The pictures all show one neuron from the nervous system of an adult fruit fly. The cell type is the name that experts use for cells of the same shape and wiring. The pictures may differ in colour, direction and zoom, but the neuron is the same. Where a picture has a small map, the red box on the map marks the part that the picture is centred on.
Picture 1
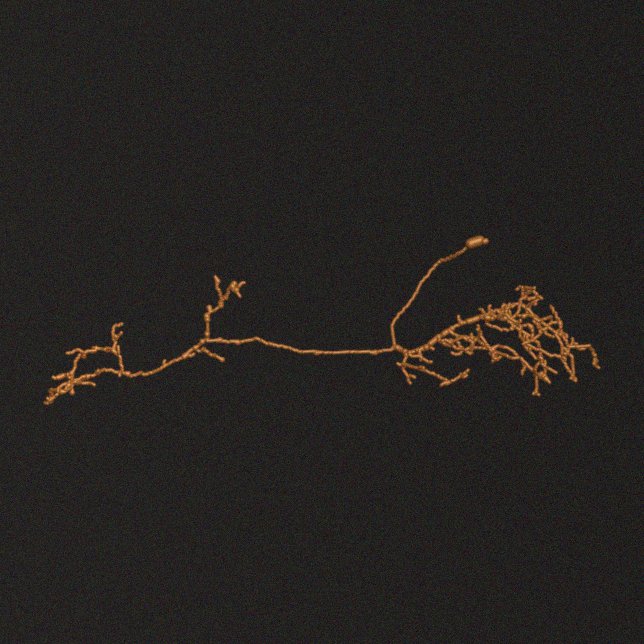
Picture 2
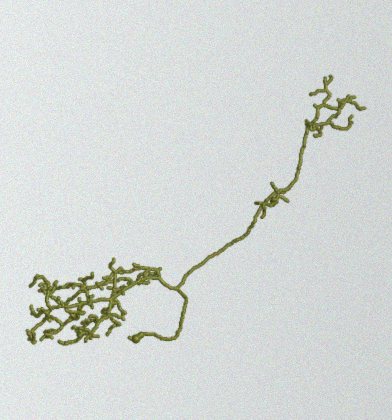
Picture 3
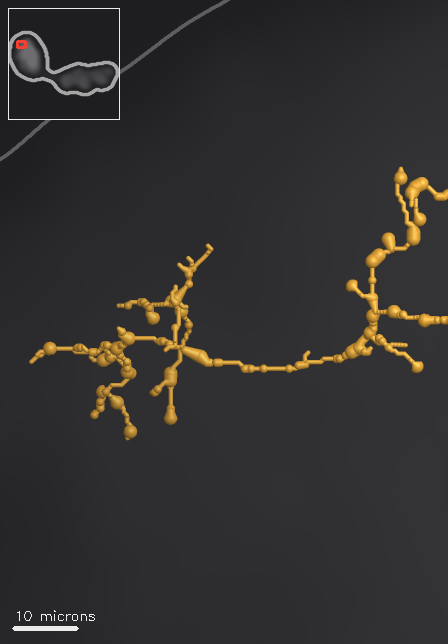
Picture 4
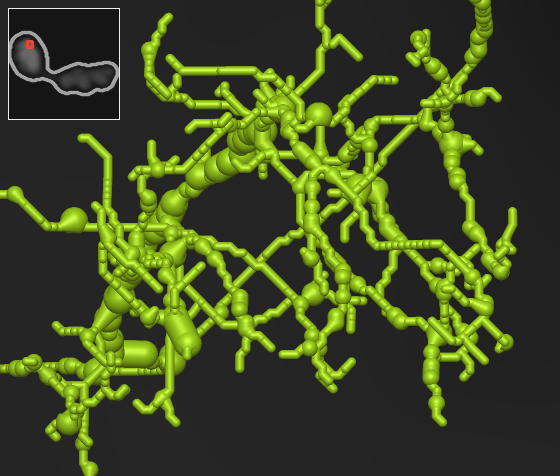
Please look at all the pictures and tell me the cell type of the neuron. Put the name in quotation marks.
"LHPD2a1"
